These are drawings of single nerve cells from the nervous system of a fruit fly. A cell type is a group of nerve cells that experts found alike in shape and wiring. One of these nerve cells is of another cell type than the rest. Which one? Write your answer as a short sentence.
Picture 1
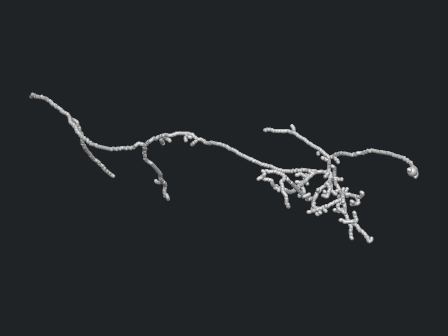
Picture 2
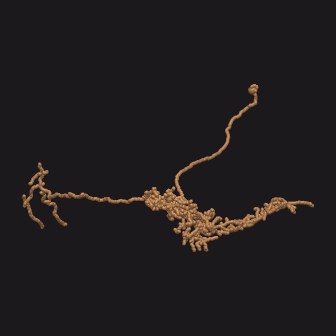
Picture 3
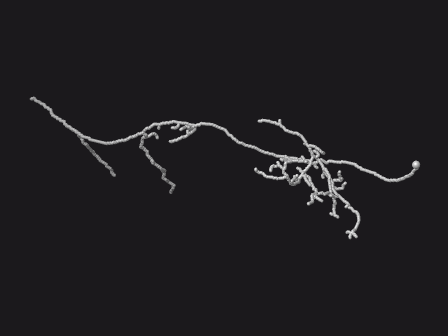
The nerve cell in picture 2 is of another cell type than the rest.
